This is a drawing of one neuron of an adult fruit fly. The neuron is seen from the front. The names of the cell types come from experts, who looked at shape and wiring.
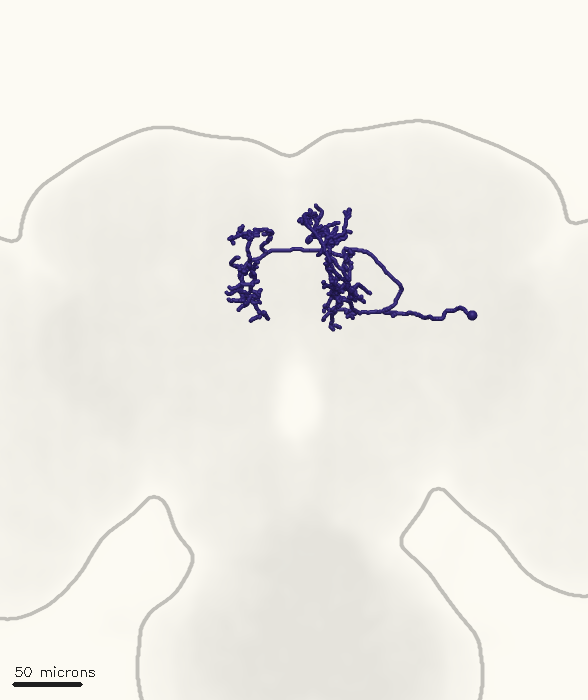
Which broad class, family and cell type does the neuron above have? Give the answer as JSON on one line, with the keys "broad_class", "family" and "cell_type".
{"broad_class": "central-brain intrinsic neuron", "family": "hemilineage CREl1", "cell_type": "CRE059"}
